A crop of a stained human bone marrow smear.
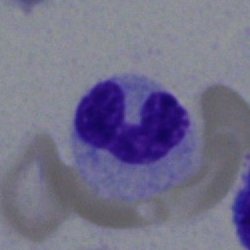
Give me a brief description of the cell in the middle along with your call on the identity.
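Quick one: smooth, round outline. The nucleus makes a U with its notch opening upward, and its two upper lobes are joined at the bottom by a broad band of nuclear material. I don't see any nucleoli in it. That's a band neutrophil.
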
